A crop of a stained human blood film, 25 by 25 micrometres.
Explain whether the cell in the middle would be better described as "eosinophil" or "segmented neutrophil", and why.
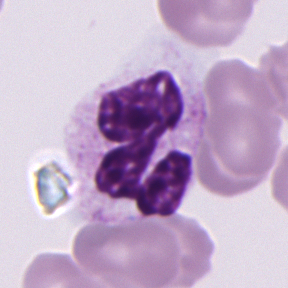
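This is a segmented neutrophil. The deciding feature is the granules: fine pinkish-purple granules are scattered throughout the cytoplasm.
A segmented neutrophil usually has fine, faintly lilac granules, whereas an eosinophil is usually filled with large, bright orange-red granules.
The chromatin is dark purple and coarsely clumped, the cytoplasm shows no vacuoles, and the cell outline is roughly round with a faint, soft edge.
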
